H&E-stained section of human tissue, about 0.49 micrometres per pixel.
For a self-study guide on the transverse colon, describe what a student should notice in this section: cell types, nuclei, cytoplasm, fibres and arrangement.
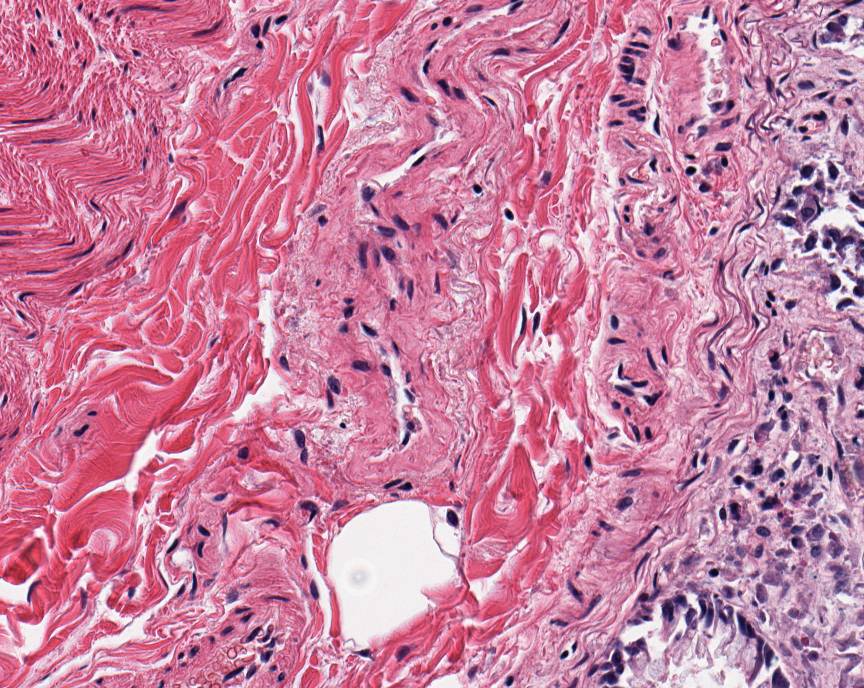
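Mostly it's bright pink collagen running in wavy bundles. Up in the upper left those bundles pack tightly into parallel wavy lines. The nuclei among them are sparse, dark and drawn out into elongated spindles. In the centre, between the dense bundles, you get paler pink, looser patches that look finely fibrillar.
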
